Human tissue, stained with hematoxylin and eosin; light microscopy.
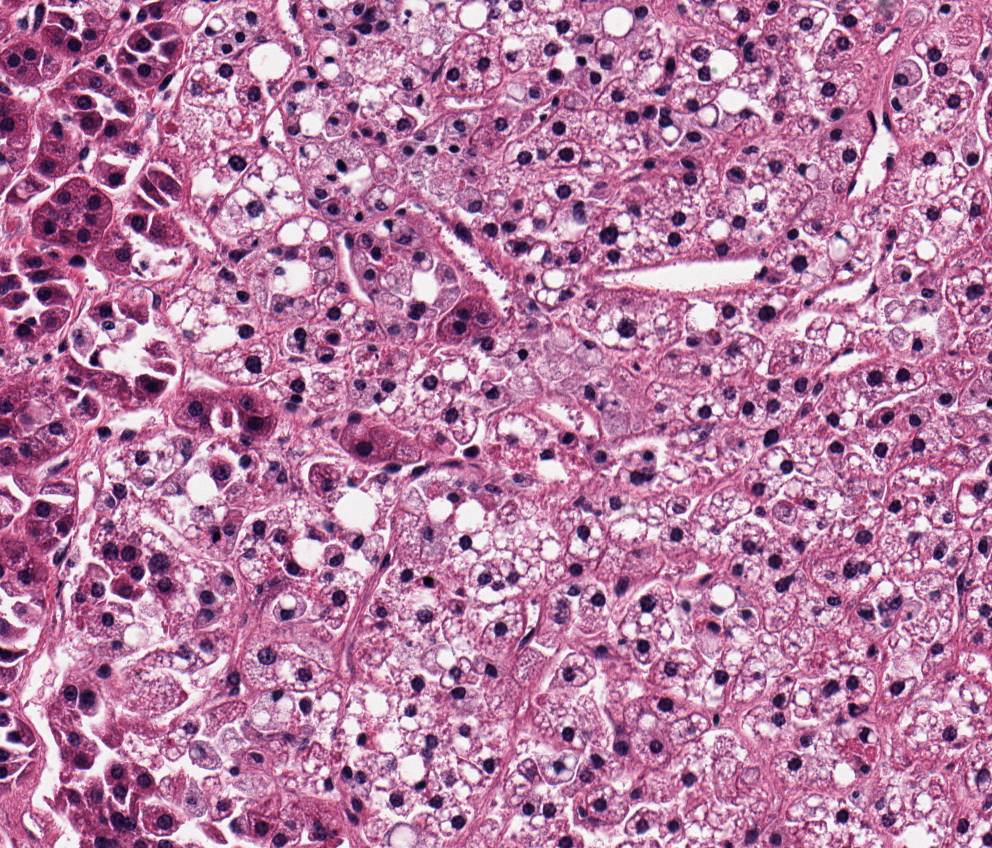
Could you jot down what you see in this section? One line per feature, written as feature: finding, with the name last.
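Arrangement: polygonal cells in cords and nests filling the field
Partitions: thin, delicate, pink
Most cells: pale, foamy, packed with many small clear vacuoles
Left edge: compact, deeper pink cytoplasm, few vacuoles
Glands or lumens: none formed
Name: adrenal gland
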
